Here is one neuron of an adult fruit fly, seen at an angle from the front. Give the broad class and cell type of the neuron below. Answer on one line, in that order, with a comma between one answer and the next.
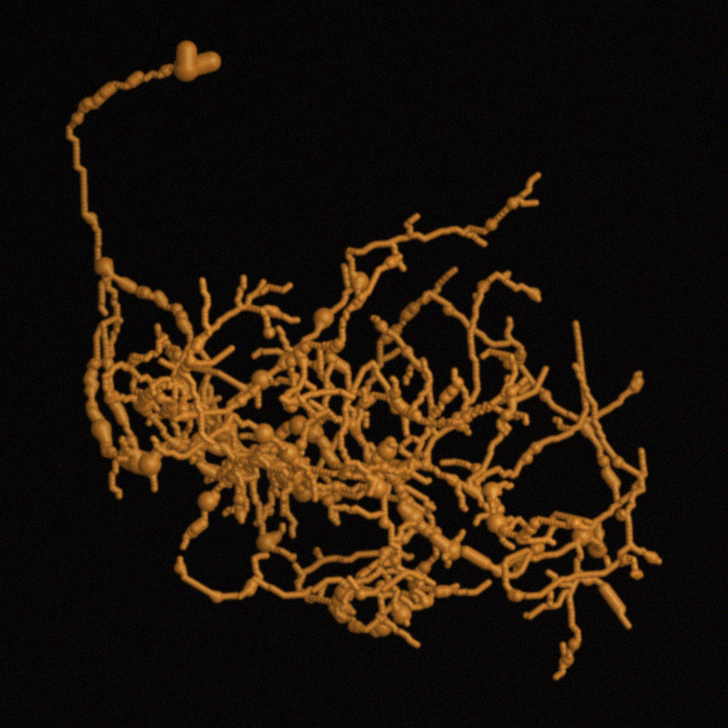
nerve-cord intrinsic neuron, INXXX416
